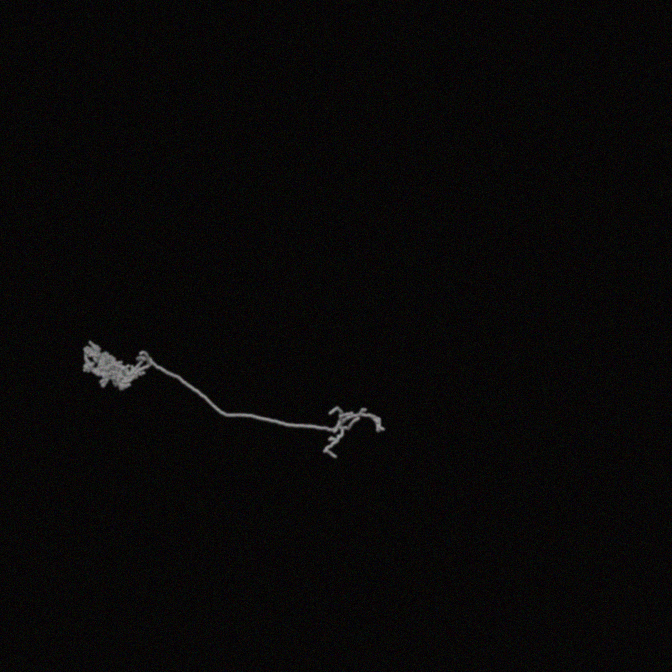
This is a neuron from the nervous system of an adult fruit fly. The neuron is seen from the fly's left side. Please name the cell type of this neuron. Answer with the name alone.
DNg47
